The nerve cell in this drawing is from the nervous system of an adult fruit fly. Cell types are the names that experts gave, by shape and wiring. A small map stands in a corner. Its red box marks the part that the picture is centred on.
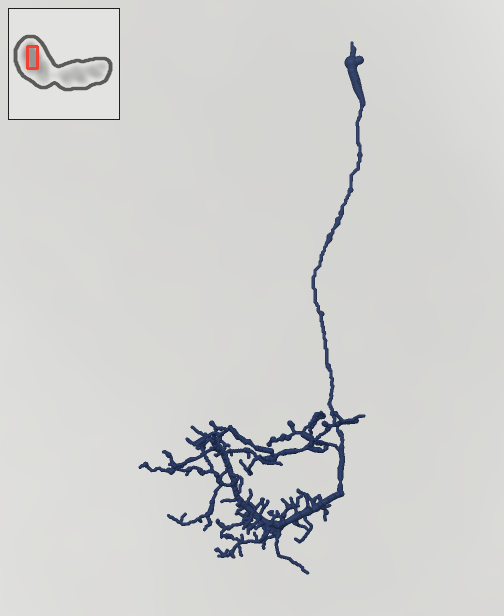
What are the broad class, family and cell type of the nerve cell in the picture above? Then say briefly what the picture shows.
This is a central-brain intrinsic neuron. Its family is hemilineage DM1_antero_ventral. The cell type is SAD078. The picture shows dozens of branch ends. As drawn here it is taller than it is wide.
